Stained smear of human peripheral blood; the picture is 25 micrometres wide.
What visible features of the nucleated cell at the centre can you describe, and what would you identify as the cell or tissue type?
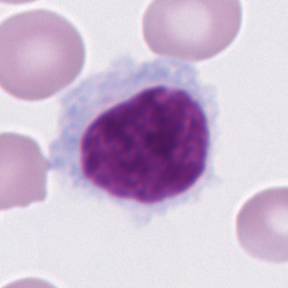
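The cell border is ragged and carries many fine hair-like projections all around. The cytoplasmic rim is wider on the upper-left side than on the lower-right side. The nucleus forms a single rounded-oval mass without lobes. No distinct coarse granules are present in the cytoplasm. The cell is a hairy cell.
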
